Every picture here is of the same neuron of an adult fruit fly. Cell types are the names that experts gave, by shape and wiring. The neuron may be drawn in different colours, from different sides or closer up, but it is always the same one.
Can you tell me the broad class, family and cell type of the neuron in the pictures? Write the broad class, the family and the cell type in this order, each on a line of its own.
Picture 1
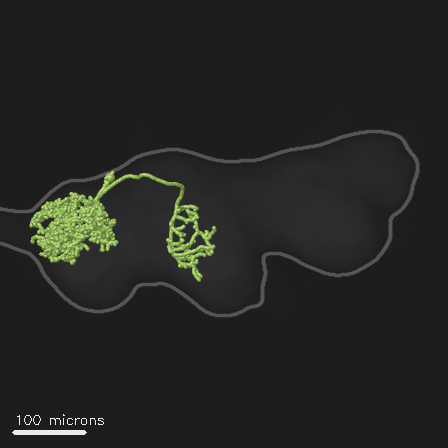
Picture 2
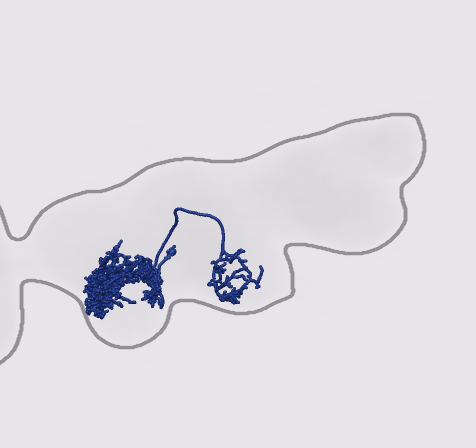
nerve-cord intrinsic neuron
hemilineage 19A
IN19A006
